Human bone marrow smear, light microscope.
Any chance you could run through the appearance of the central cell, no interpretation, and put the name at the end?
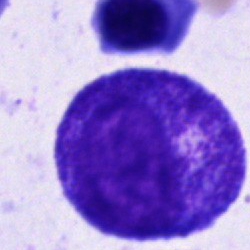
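A round, smooth outline bounds the cell, which stains deep blue-purple throughout. Its chromatin is finely granular rather than coarsely clumped. On the right side of the nucleus lies a paler, speckled area. This is a promyelocyte.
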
